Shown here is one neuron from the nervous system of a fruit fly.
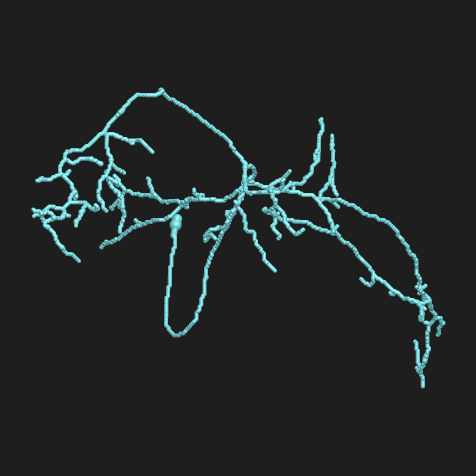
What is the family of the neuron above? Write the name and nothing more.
hemilineage SIPa1_ventral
